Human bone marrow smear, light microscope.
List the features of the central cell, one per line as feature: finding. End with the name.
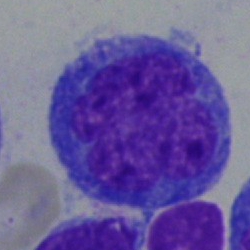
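Chromatin: purple, scattered darker clumps on a lighter background
Cytoplasm colour: deep blue
Cytoplasm amount: narrow rim around the nucleus
Upper edge: small ragged projections
Name: blast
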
